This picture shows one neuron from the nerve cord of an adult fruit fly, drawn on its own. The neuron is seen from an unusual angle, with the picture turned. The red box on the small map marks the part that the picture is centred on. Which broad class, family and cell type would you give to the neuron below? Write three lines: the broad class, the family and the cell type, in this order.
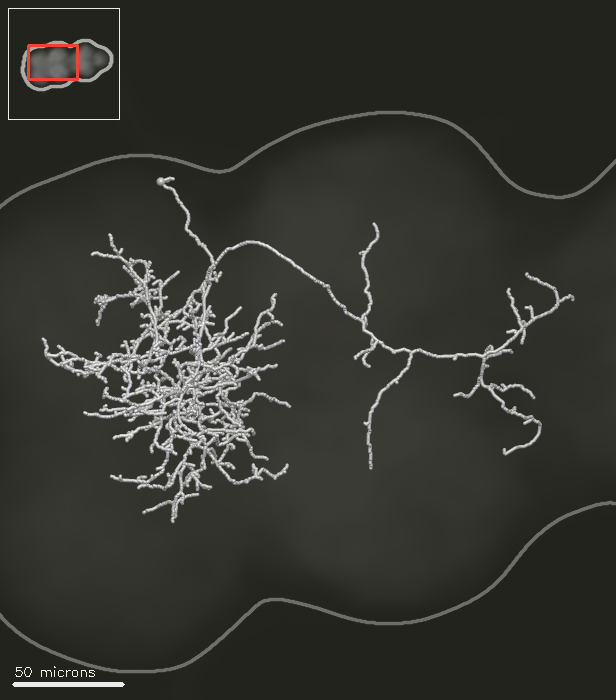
nerve-cord intrinsic neuron
hemilineage 12A
IN12A015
